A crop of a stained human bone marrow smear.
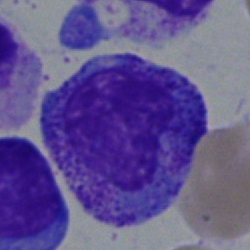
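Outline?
Roughly rounded, margin slightly irregular and bumpy.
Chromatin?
Fine and lacy, not coarsely clumped.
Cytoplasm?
A moderate deep blue rim around the nucleus, with a paler zone beside it at lower right.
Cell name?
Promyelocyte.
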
